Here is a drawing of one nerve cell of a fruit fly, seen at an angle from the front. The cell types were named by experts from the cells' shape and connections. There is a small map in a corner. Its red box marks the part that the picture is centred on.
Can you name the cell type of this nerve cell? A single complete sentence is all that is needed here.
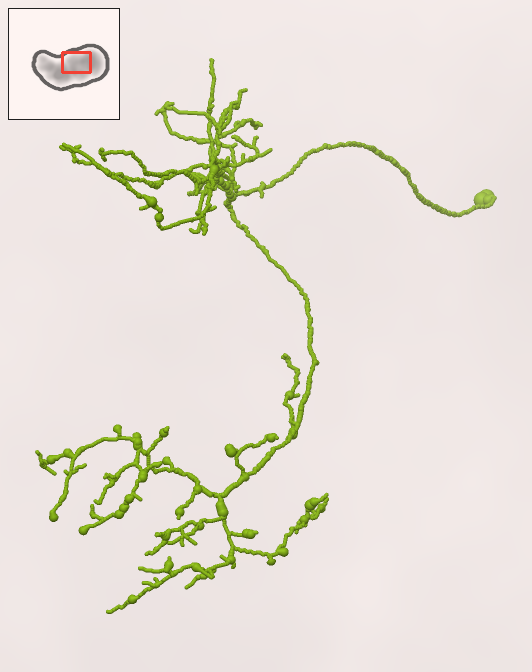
Typed by cell type, the nerve cell is CB1007.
